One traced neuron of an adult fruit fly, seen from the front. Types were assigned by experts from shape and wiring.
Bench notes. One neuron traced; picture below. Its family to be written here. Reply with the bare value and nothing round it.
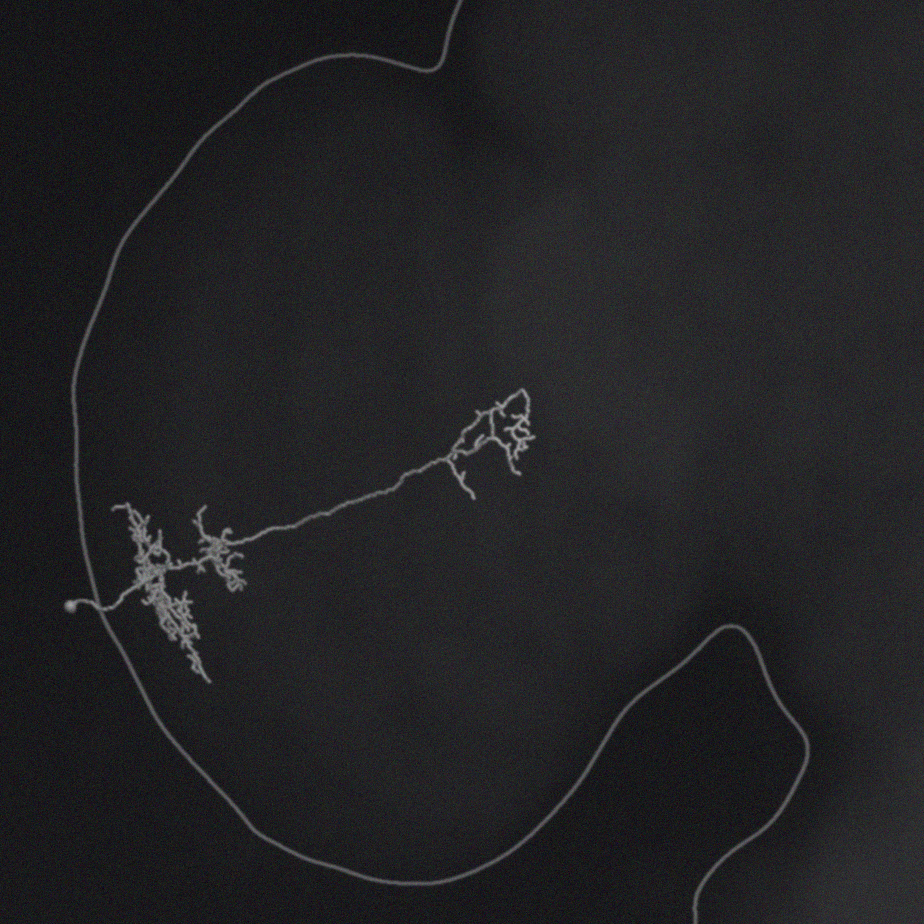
Tm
